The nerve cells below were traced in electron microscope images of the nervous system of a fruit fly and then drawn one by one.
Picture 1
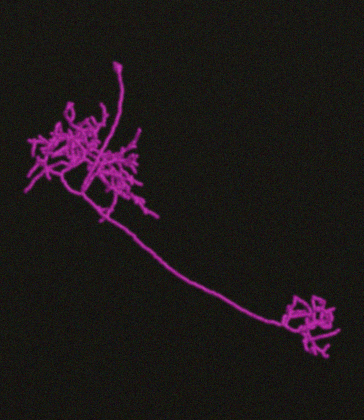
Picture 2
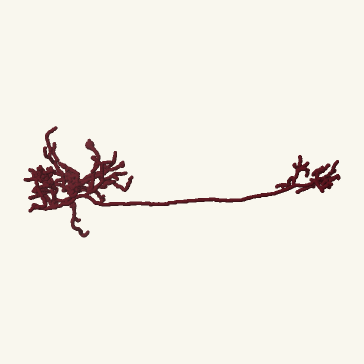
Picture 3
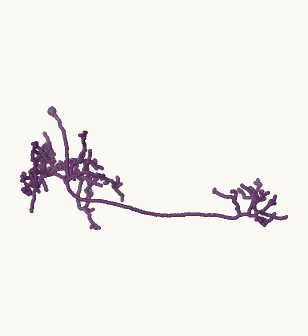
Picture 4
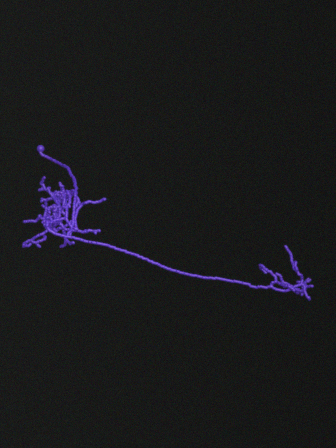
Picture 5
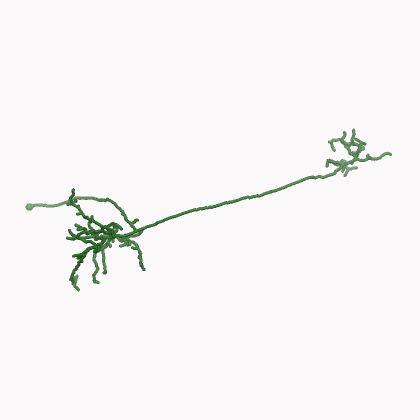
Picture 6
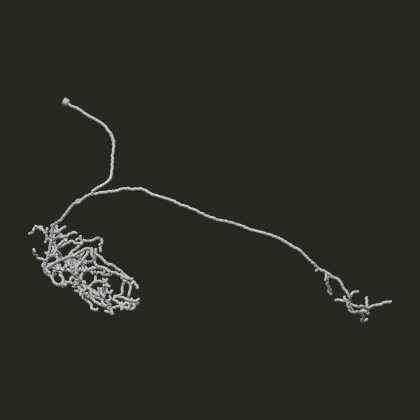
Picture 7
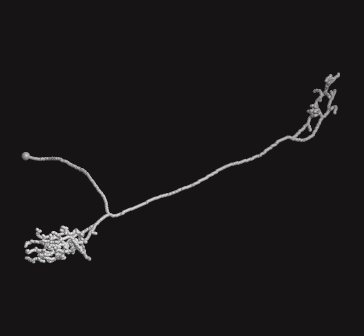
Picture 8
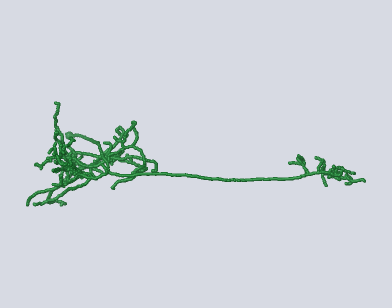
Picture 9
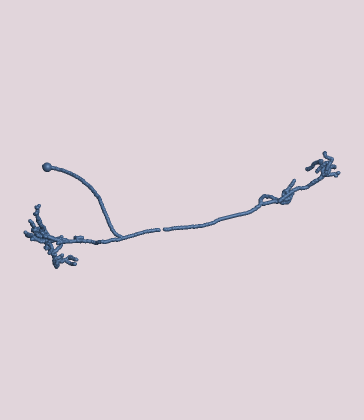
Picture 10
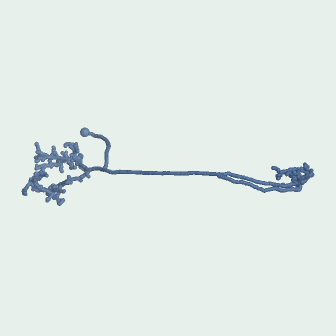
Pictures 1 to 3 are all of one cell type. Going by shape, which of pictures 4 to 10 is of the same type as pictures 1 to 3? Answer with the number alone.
8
